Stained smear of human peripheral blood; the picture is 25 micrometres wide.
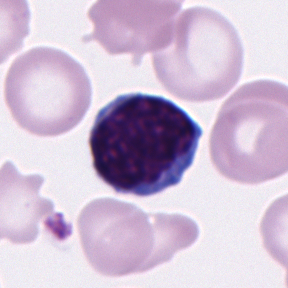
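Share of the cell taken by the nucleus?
Nearly the whole cell.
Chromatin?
Dense, dark purple, coarsely clumped.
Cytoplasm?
Blue, a thin crescent mainly along the lower right edge.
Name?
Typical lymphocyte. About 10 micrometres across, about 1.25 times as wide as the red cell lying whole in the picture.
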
